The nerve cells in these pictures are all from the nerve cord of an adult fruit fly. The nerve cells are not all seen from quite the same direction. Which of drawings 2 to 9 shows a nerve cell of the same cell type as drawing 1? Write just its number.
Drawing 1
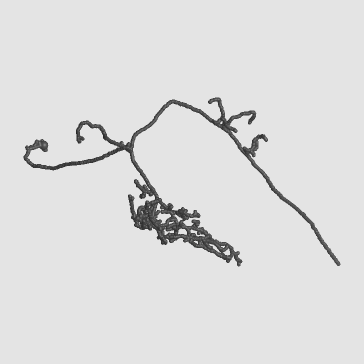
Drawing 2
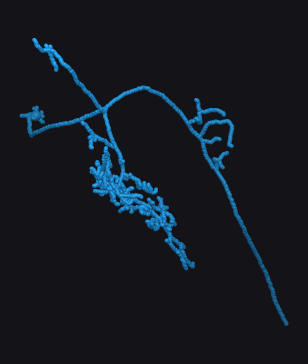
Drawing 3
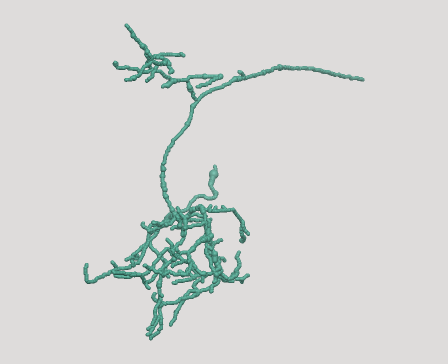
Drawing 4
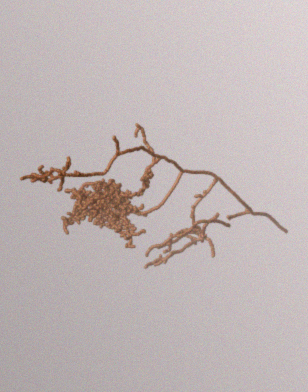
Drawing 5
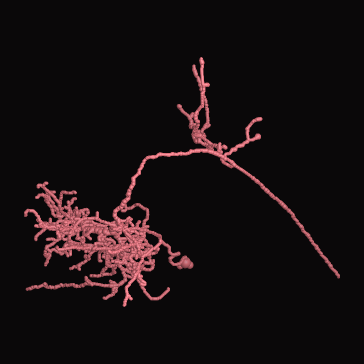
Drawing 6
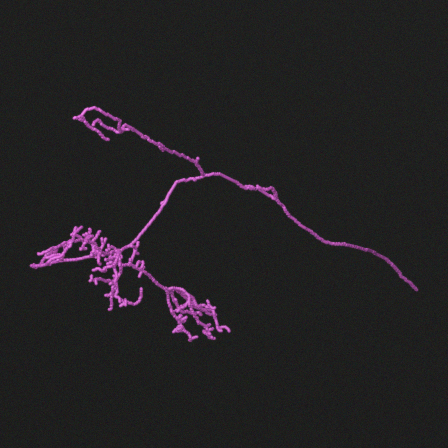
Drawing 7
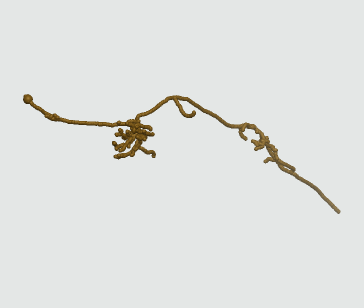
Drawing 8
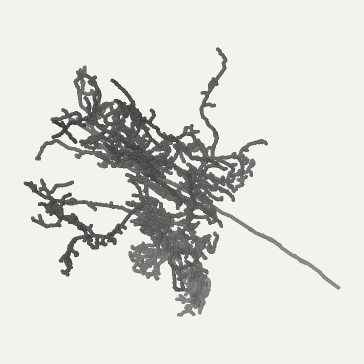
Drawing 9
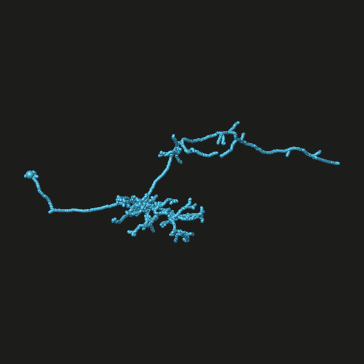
2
